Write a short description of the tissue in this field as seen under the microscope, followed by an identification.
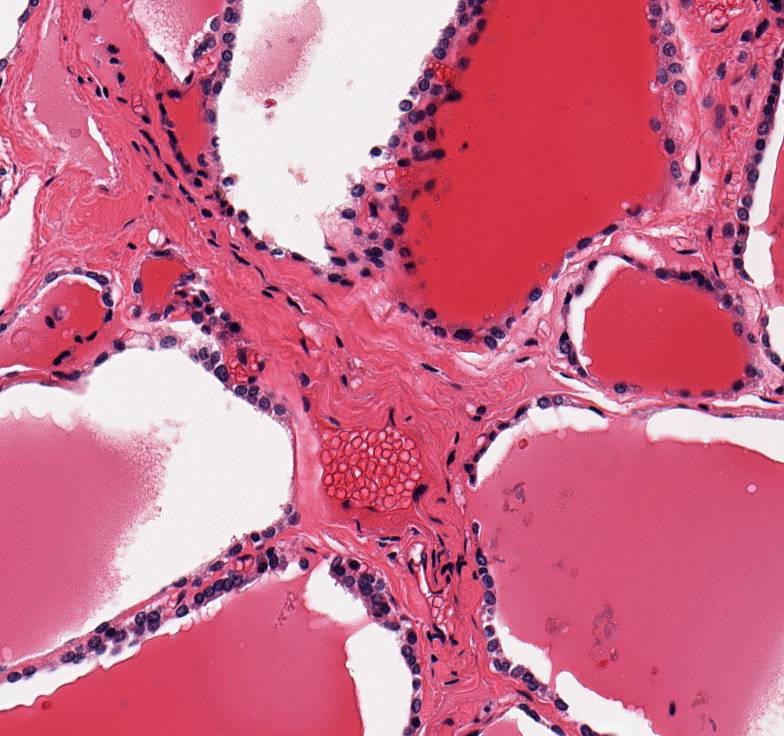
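Large closed follicles fill the field, divided by thin partitions, while a broader connective tissue band crosses the centre. Each follicle holds homogeneous, deeply eosinophilic red-pink colloid and is lined by a single layer of flattened to low cuboidal epithelial cells. The central band is pink and fibrous, with scattered elongated spindle-shaped nuclei. This tissue is thyroid.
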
